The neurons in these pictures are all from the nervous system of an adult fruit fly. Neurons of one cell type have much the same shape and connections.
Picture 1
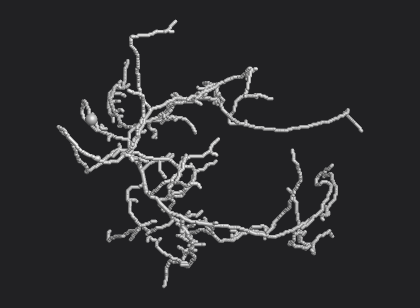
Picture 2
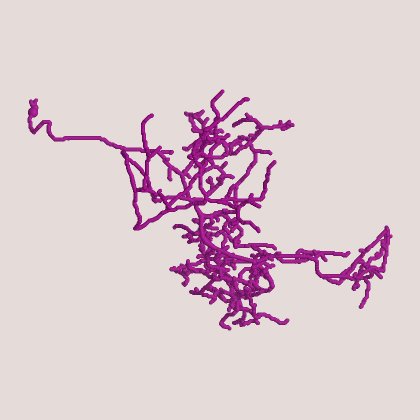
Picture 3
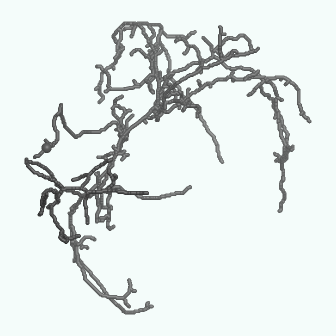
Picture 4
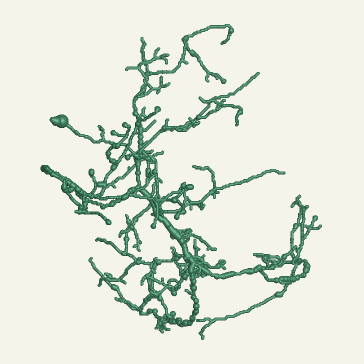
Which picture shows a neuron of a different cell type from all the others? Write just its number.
3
